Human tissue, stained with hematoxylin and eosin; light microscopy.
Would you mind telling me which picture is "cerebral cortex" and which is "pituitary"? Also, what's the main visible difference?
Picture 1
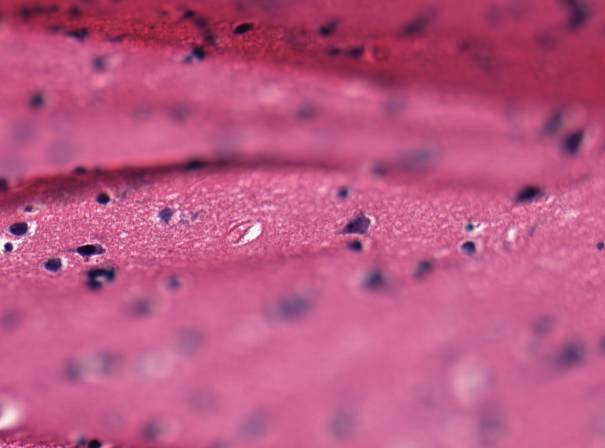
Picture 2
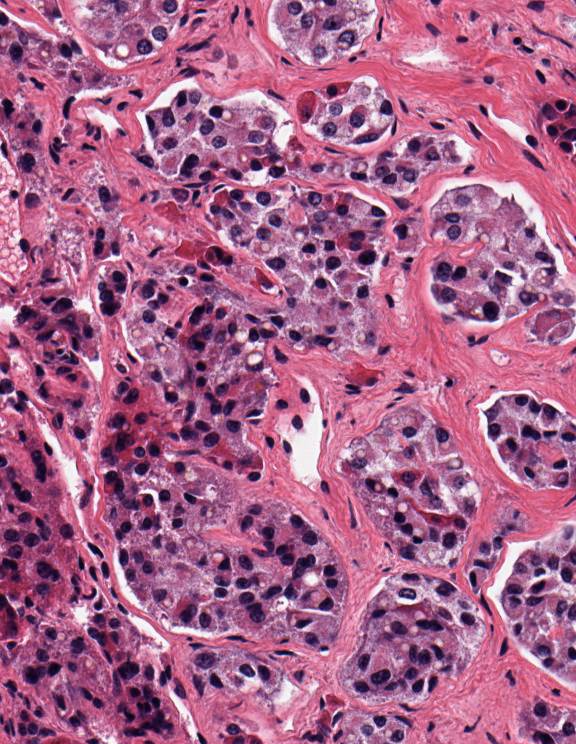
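Picture 1: cerebral cortex. Picture 2: pituitary. Cortex: small, round, darkly stained nuclei, lying singly and sparsely through the matrix. Little or no visible cytoplasm around most; several in small clear halos. Pituitary: cells in rounded nests and islands, with bands of fibrous stroma between them across the field. Stroma dense pink collagen, widest bands upper right. Nest cells polygonal, with abundant granular purplish-pink cytoplasm. Nests solid; no gland lumens at their centres.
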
